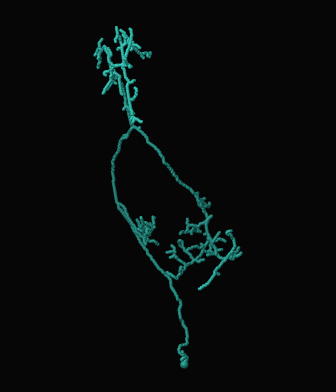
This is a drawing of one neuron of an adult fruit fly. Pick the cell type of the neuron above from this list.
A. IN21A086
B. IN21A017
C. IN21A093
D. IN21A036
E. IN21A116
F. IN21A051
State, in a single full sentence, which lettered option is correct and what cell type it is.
It is IN21A086, option A, that is the cell type of the neuron.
